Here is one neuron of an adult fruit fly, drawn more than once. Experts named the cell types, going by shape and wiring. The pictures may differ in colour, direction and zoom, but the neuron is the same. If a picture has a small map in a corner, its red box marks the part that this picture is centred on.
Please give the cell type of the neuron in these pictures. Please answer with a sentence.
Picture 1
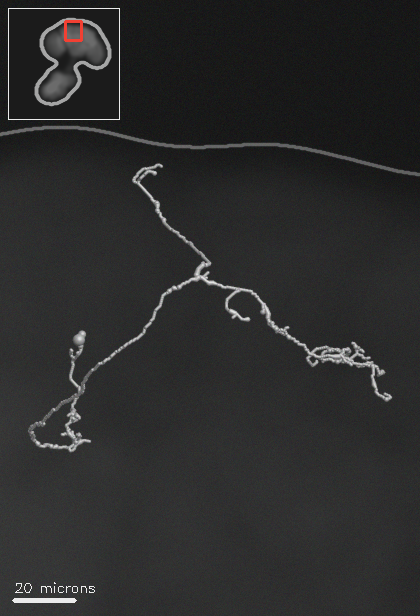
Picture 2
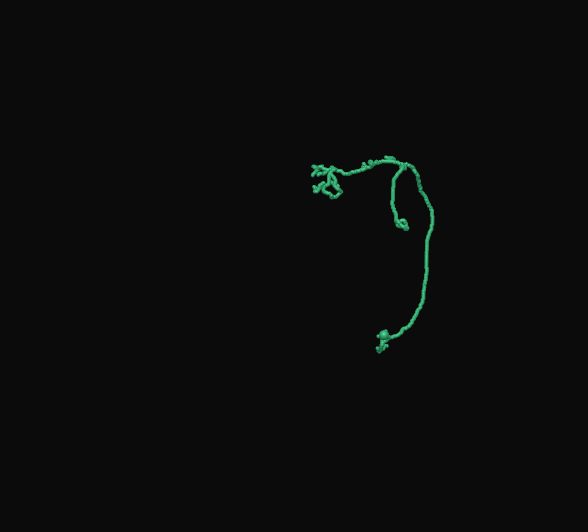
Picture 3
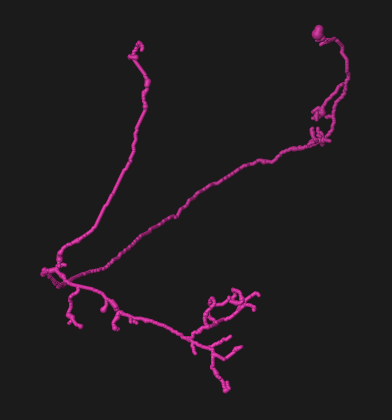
The cell type is KCa'b'-ap1.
